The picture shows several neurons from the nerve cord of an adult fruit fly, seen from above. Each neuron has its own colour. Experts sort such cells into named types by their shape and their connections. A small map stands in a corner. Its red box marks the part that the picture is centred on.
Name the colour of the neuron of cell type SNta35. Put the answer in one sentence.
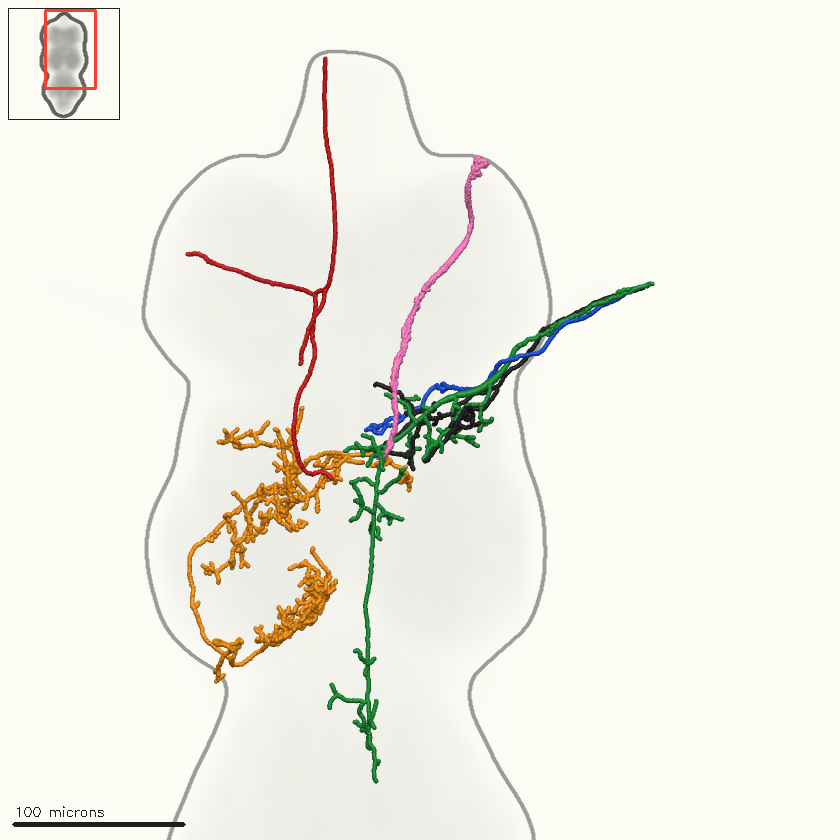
The colour is orange.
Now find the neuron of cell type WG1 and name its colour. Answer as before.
The colour is blue.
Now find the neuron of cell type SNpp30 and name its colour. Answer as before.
The colour is green.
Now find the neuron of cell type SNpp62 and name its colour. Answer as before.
The colour is black.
